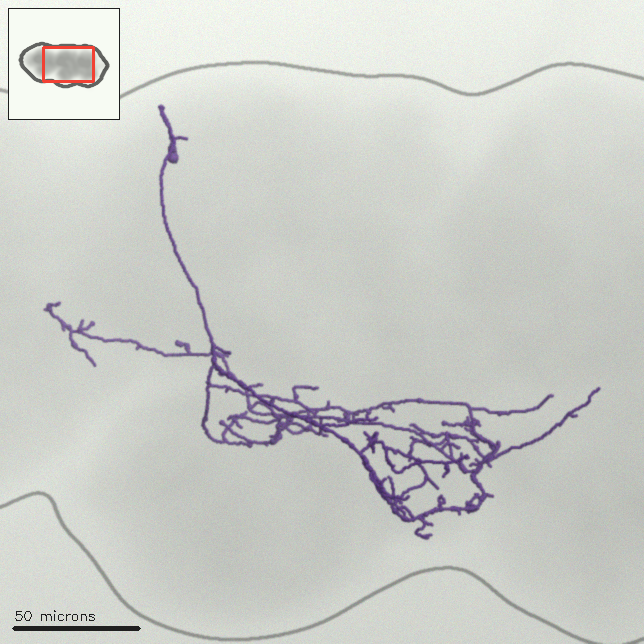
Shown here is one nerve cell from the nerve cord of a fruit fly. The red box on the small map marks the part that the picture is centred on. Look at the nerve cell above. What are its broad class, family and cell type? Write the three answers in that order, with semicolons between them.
nerve-cord intrinsic neuron; hemilineage 19B; IN19B072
